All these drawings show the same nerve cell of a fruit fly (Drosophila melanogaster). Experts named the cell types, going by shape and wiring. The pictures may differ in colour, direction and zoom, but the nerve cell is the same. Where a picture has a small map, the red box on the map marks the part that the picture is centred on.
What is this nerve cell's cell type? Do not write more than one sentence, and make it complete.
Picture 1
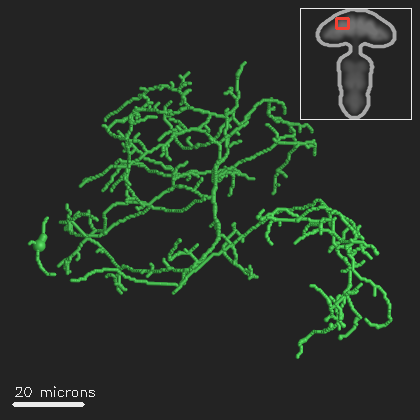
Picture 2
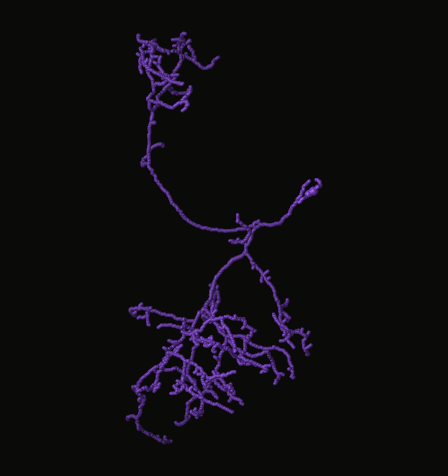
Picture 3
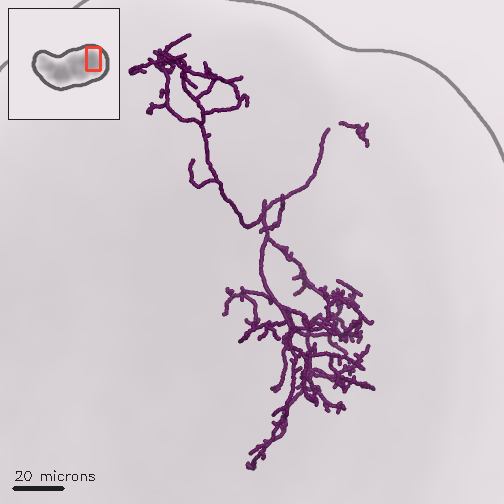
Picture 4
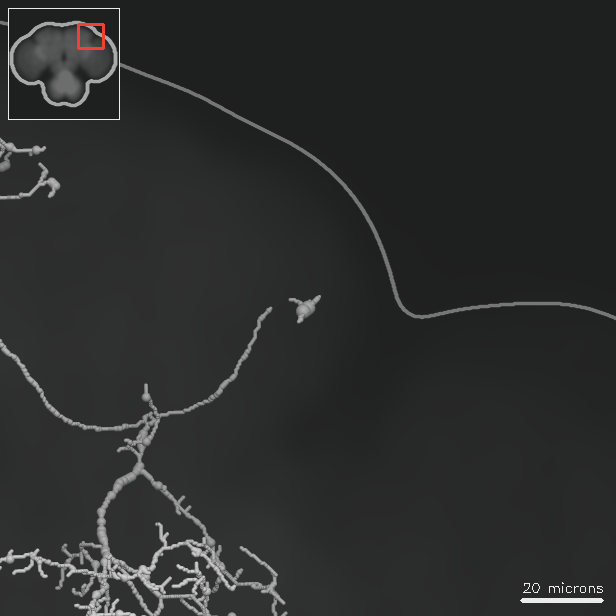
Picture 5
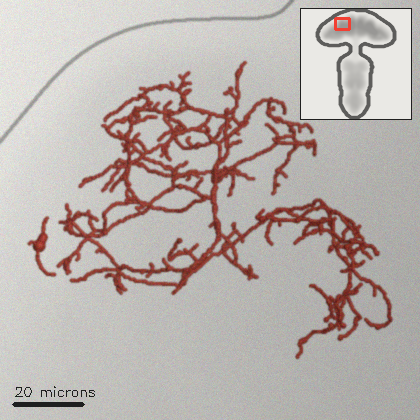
The cell type that fits this nerve cell is AVLP026.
